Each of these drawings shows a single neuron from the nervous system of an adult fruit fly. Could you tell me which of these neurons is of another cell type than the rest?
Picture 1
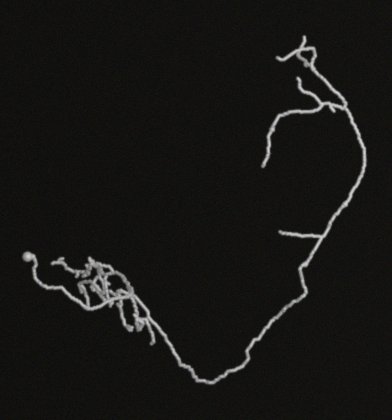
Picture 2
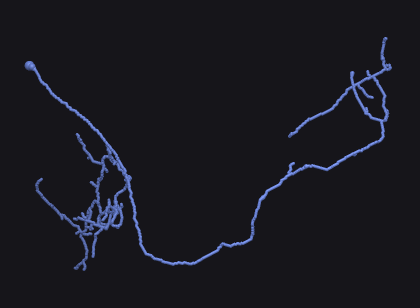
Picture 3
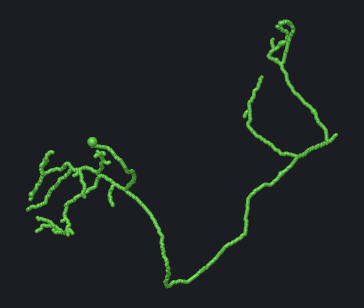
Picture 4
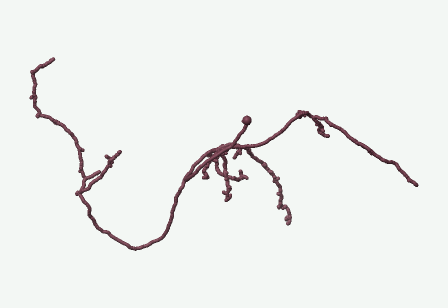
4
